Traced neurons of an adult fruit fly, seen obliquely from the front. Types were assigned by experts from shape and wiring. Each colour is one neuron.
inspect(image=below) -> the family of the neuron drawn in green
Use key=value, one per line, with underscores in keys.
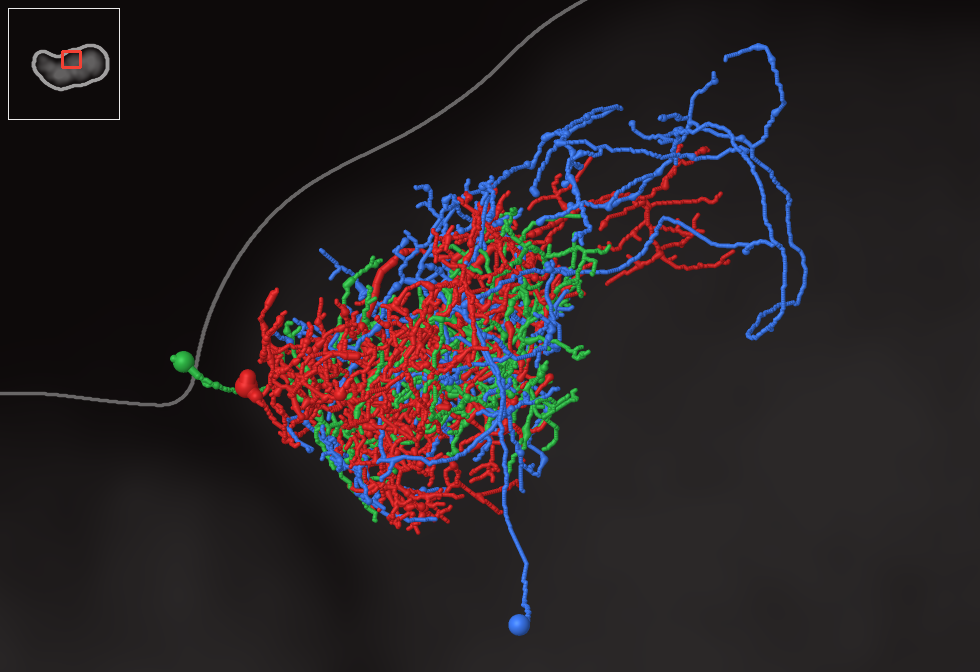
family=hemilineage LHp1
